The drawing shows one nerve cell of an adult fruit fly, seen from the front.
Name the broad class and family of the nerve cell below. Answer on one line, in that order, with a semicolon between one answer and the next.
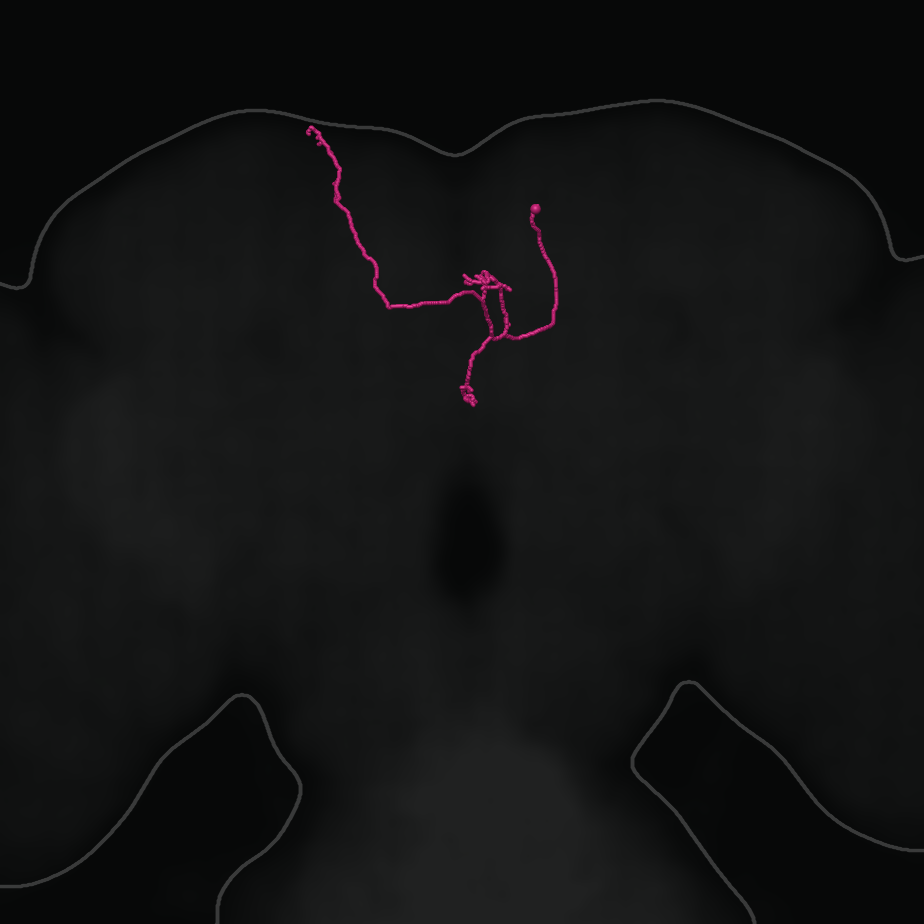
central-brain intrinsic neuron; class CX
